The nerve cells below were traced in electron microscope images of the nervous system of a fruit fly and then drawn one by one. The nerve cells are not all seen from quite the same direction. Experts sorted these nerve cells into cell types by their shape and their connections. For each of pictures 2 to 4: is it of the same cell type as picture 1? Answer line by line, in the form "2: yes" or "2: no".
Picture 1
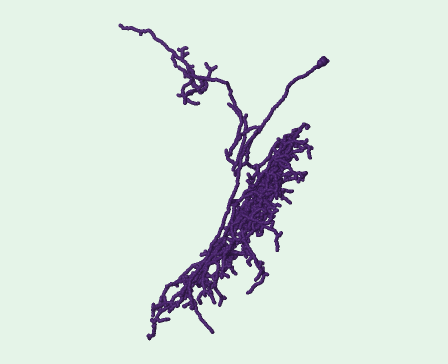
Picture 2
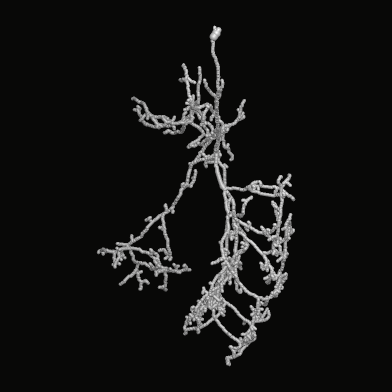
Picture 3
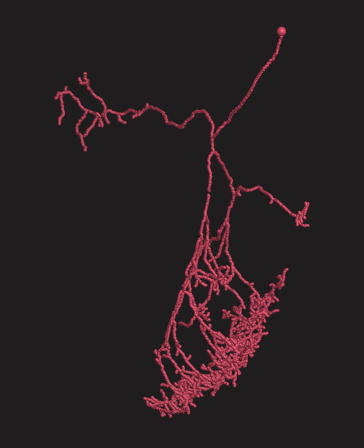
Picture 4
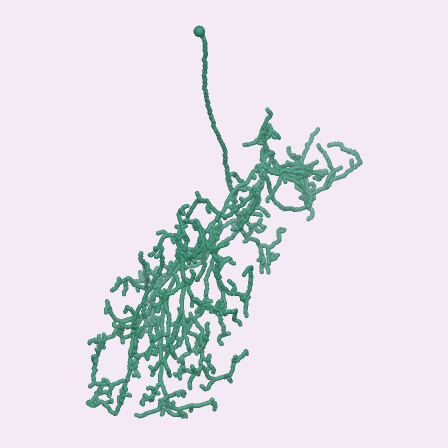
2: no
3: no
4: no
